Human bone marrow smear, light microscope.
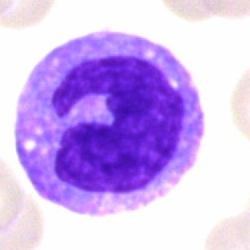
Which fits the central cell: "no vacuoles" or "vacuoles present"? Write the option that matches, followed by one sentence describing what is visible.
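Vacuoles present. A few tiny clear spots lie in the cytoplasm.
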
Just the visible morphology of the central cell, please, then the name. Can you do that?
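A deep notch opening to the left gives the nucleus a kidney shape. Its chromatin is dark purple, with a coarse, mottled pattern. Fine pinkish-lilac granules are spread through the cytoplasm, together with a few tiny clear spots. The cell is a monocyte.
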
